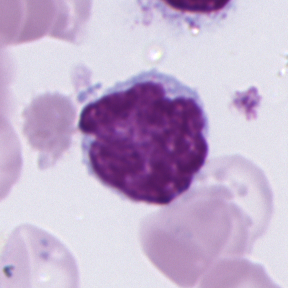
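Typical lymphocyte in a stained peripheral blood smear. Chromatin coarsely clumped, dark purple, paler streaks between clumps. No distinct nucleolus visible. Cytoplasm pale bluish-grey, without visible granules.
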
